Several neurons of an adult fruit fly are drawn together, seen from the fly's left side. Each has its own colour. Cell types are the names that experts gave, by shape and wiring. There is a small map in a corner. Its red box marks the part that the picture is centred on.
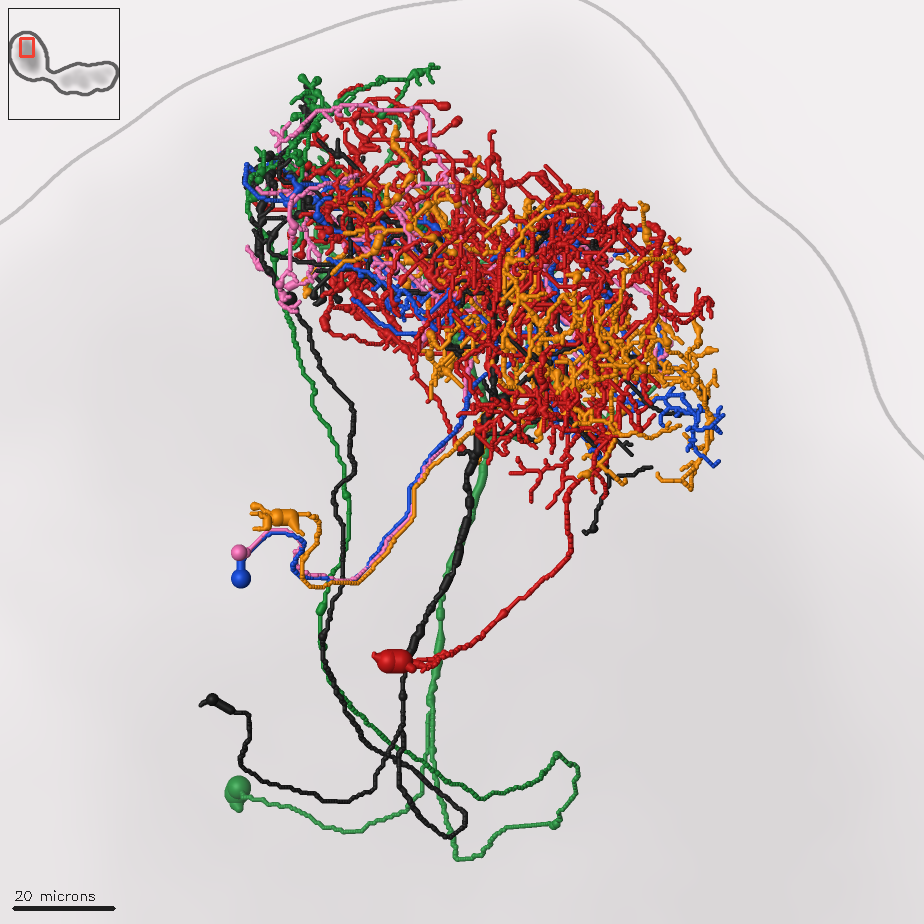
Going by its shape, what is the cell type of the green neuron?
LHAV1d2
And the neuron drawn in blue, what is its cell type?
CB2714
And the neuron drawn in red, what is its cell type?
LHAV3h1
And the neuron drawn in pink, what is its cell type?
CB2688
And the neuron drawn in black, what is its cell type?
LHAV1d1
